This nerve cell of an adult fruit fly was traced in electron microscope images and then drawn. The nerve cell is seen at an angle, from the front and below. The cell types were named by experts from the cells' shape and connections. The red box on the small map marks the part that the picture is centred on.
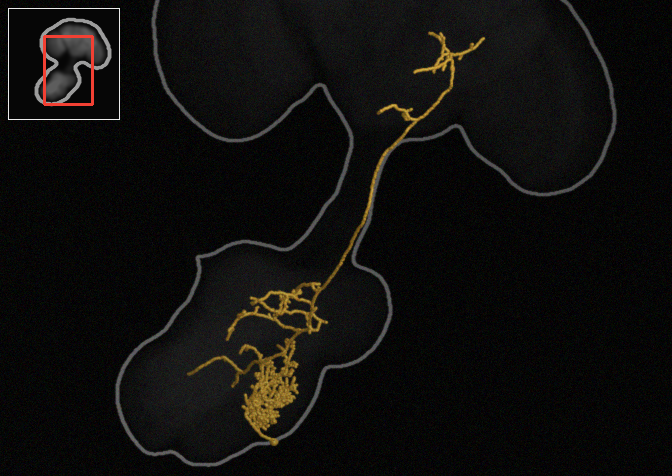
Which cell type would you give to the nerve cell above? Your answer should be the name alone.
AN01B005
